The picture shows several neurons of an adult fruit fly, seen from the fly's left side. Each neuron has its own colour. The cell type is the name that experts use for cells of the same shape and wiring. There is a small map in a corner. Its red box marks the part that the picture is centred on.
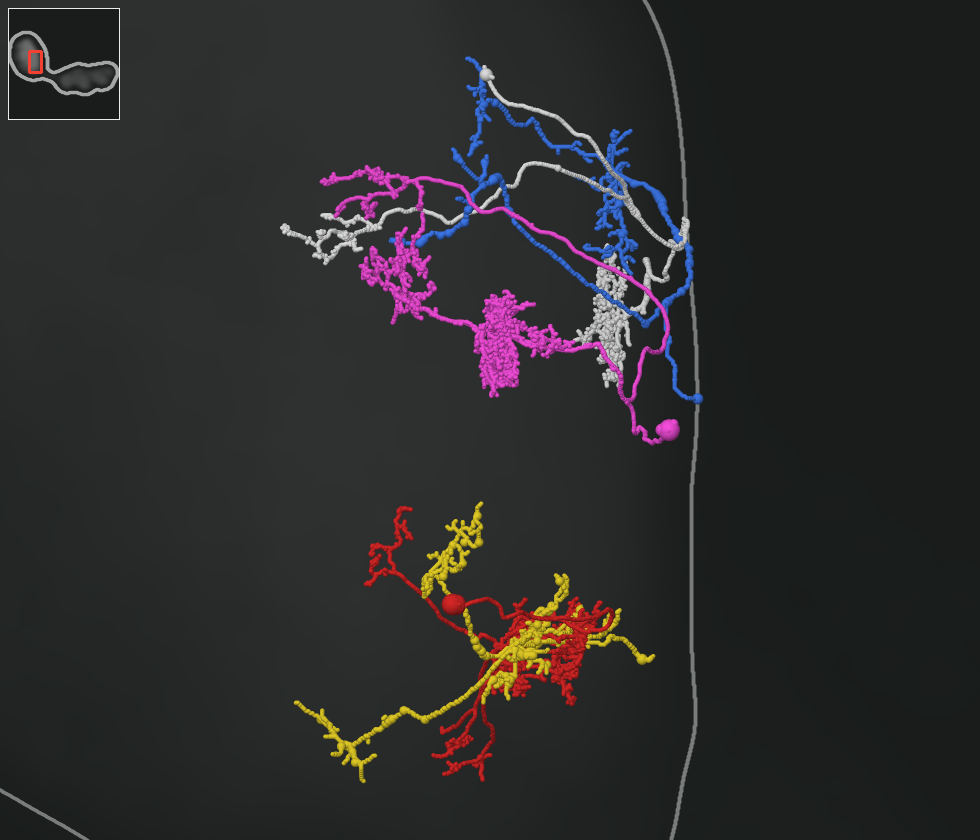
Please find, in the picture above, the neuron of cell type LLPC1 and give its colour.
magenta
